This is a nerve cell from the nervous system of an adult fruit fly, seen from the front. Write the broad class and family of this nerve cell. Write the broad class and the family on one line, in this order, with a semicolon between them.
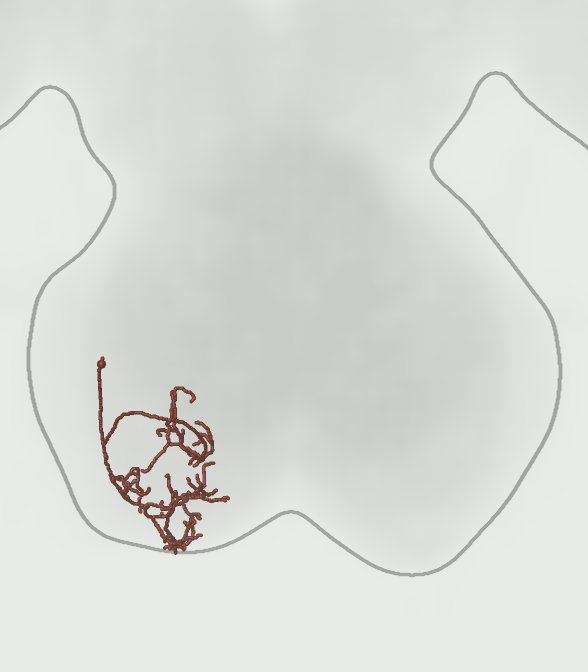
nerve-cord intrinsic neuron; hemilineage 09A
